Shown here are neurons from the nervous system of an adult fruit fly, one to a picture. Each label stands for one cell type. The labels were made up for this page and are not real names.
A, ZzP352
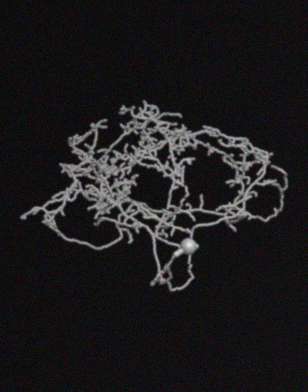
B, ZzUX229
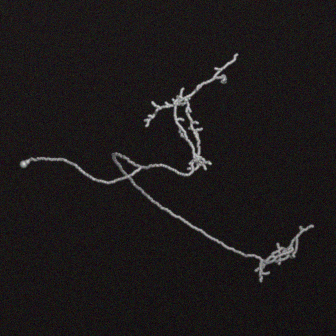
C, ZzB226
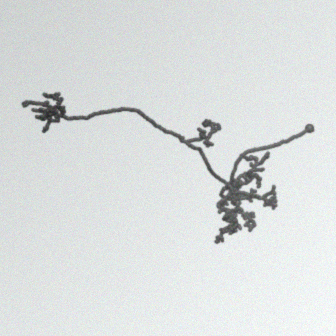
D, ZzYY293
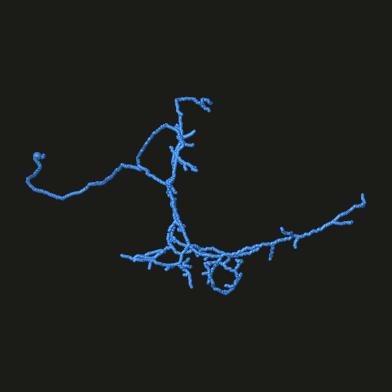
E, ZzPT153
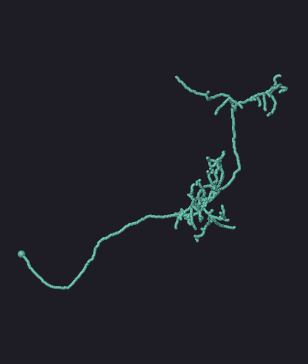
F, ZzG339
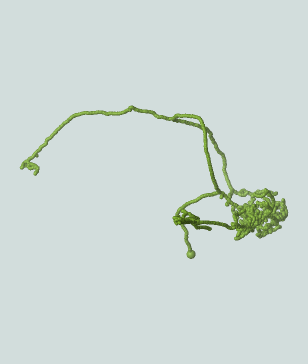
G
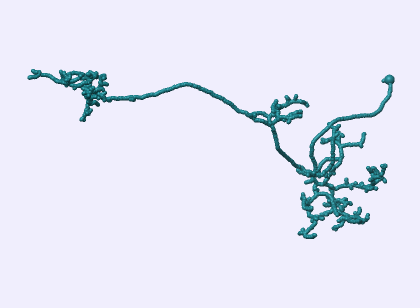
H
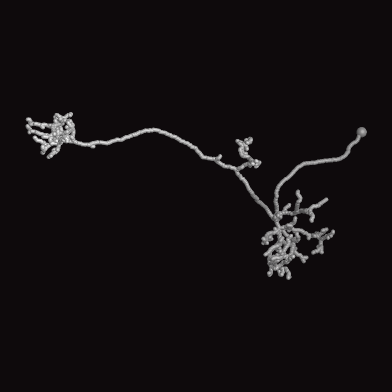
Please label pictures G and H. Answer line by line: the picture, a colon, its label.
G: ZzB226
H: ZzB226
